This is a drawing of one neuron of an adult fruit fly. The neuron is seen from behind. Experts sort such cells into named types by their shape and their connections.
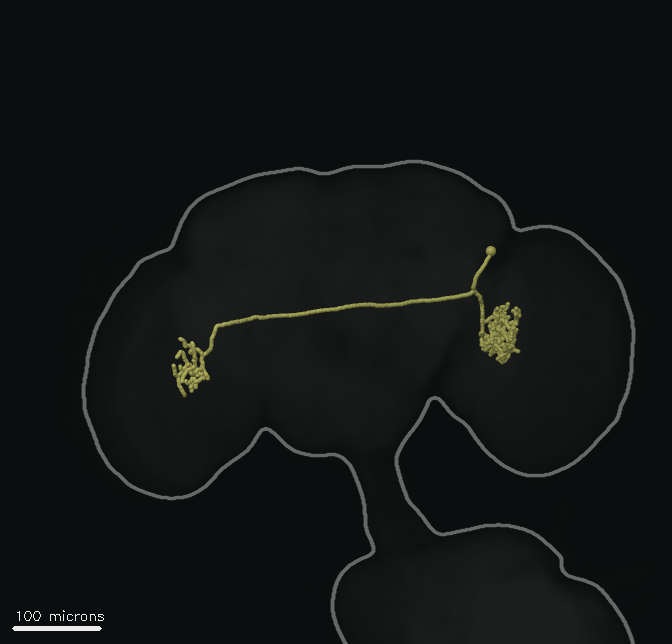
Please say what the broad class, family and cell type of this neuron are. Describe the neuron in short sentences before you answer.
Its cell body lies on the right of the picture. By the scale bar it is about 400 microns wide in this view. Its broad class is optic-lobe intrinsic neuron. The family is hemilineage VPNp1_lateral. It is of cell type LC14a-2.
